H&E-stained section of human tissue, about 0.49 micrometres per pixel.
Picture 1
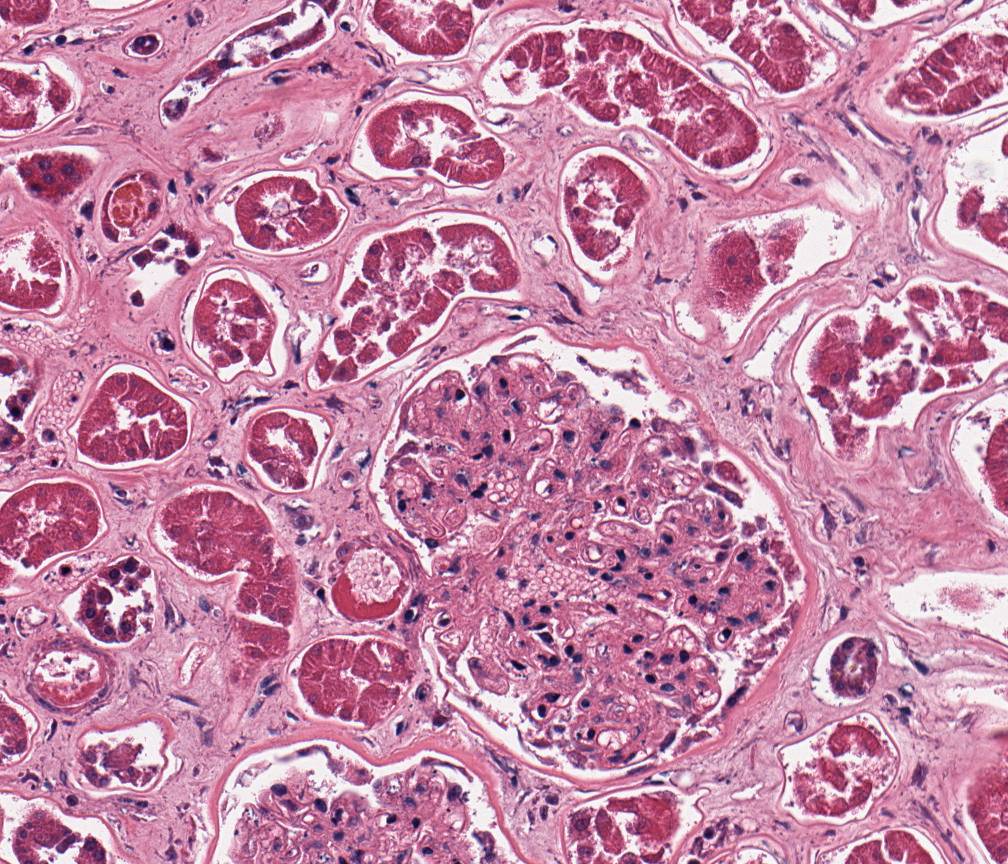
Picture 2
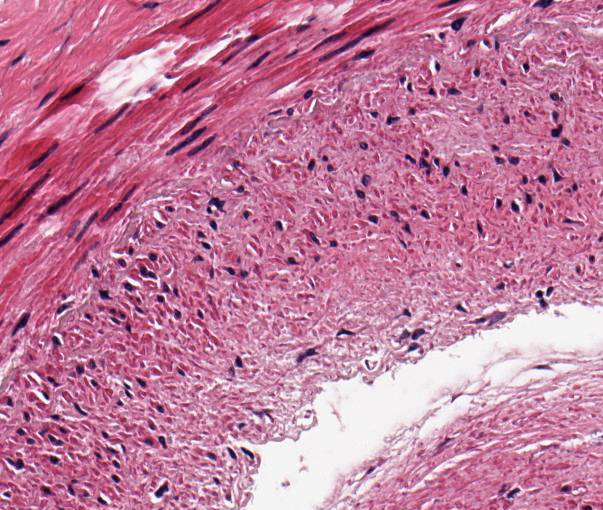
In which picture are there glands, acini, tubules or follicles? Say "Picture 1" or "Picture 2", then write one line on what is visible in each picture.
Picture 1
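Picture 1: A large rounded glomerulus lies in the centre-right of the field, surrounded on all sides by cross-cut tubules.
Picture 2: No epithelium or glands are present anywhere in the field.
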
